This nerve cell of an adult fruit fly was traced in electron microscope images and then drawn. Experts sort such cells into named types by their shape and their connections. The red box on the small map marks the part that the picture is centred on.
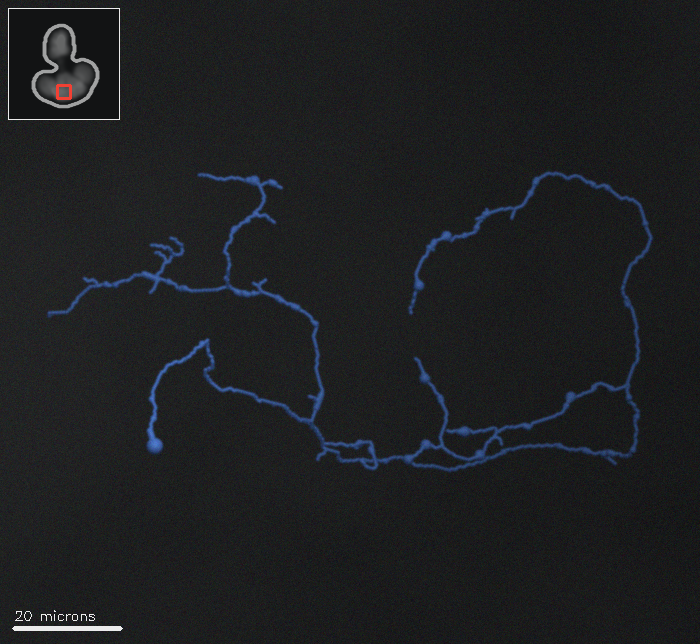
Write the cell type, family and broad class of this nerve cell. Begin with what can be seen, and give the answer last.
By the scale bar it is about 110 microns wide in this view. In this view it is wider than it is tall. It is of cell type CL146. Its family is hemilineage CLp2. It is a central-brain intrinsic neuron.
